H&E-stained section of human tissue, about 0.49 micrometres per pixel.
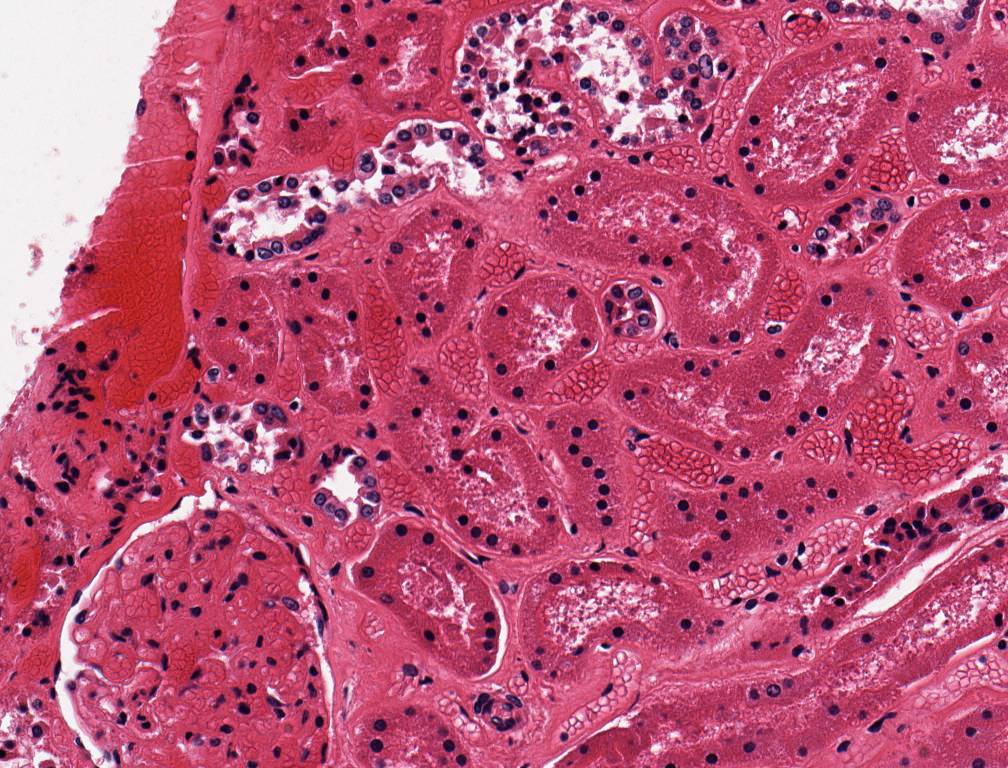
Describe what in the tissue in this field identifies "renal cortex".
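Specimen: renal cortex.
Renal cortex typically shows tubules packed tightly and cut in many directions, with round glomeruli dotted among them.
Here most of the field is closely packed tubule profiles, with one glomerulus, a rounded cellular capillary tuft edged by a thin clear space, at the lower left corner.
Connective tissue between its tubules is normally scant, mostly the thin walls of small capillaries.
The very little stroma between the tubules here agrees. Most tubules are lined by cells with abundant granular pink cytoplasm and round dark nuclei in a single row. Lumens of the larger pink tubules hold pale, fluffy, granular pink material.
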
